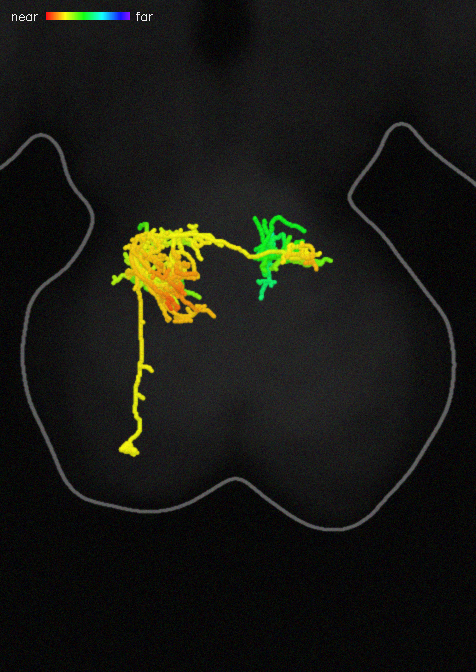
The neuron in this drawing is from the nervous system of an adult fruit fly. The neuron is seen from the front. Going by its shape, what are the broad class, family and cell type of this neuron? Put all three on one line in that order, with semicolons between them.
nerve-cord intrinsic neuron; hemilineage 06A; IN06A008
